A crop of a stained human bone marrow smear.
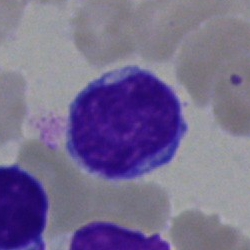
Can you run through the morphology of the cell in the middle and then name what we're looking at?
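This one has a roughly round outline. The nucleus takes up nearly the whole cell, its chromatin dark purple and dense with small paler streaks. Around it there's just a thin blue rim of cytoplasm. That's a lymphocyte.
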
